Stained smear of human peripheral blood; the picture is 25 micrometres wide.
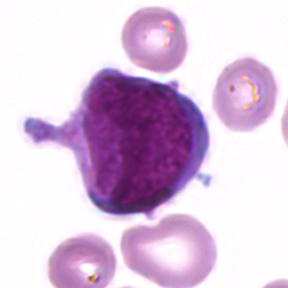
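Atypical promyelocyte, the central cell in a stained smear of peripheral blood. Its nucleus is one unlobed mass that occupies most of the cell. A ragged strand of pale cytoplasm trails like a tail from the left side, and no granules are visible in the cytoplasm.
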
